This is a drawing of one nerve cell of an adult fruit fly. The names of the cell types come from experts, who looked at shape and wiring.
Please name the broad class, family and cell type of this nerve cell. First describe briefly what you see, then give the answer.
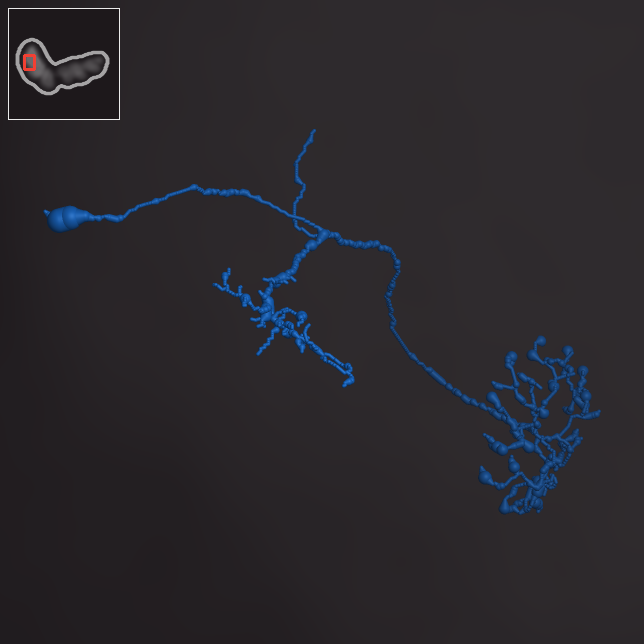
The picture shows dozens of branch ends. As drawn here it is wider than it is tall. Its broad class is central-brain intrinsic neuron. Its family is hemilineage EBa1. Its cell type is ER1_b.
